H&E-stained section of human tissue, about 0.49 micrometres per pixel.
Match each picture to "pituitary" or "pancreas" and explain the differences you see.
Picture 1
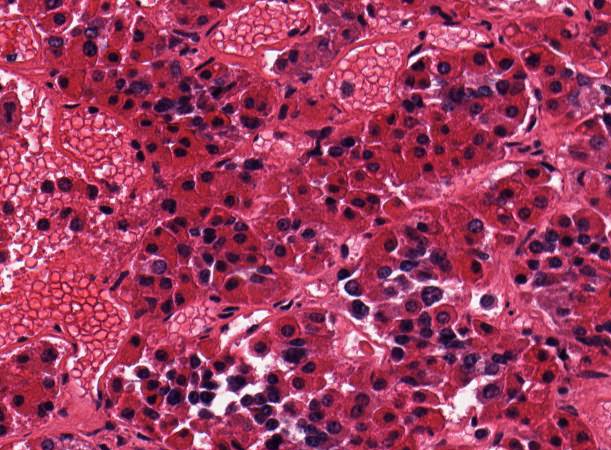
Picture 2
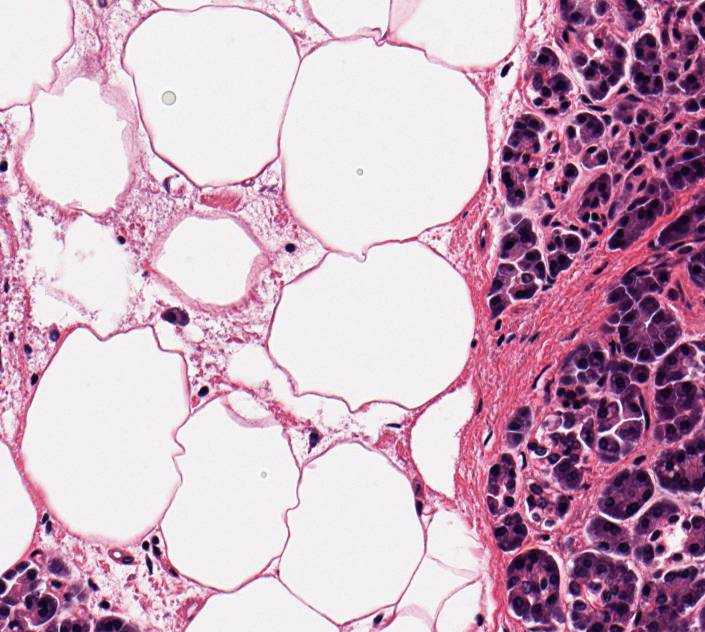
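Picture 1 shows pituitary and picture 2 shows pancreas. In picture 1, polygonal cells in nests and short cords, separated by thin septa, fill the whole field without forming glandular lumens or tubules. Most cells in the centre and right have abundant, densely eosinophilic, granular cytoplasm. Picture 2 is divided: fat occupies the left and upper part, and densely cellular glandular tissue occupies the right. The fat cells are large, empty, rounded spaces with thin pink membranes; the glandular cells are packed into small rounded clusters (acini). A pink fibrous band between the two extends diagonally toward the upper right.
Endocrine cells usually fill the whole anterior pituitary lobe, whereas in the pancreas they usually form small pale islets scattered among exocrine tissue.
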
